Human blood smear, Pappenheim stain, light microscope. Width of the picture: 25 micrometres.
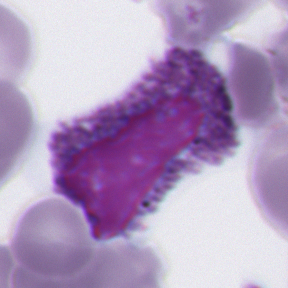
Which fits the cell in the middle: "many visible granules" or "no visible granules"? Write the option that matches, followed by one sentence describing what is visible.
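Many visible granules. Coarse granules crowd the border of the cell, forming a band around the pink central area.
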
